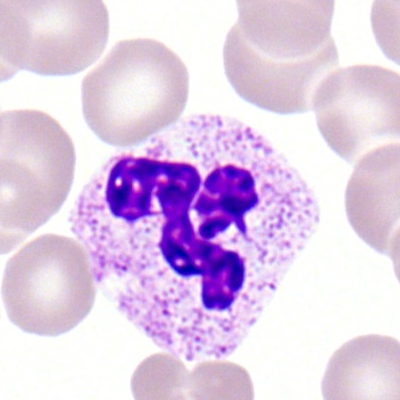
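Segmented neutrophil, the cell in the middle of this stained blood smear. Its chromatin, I note, is dark purple and coarsely clumped. The cytoplasm is plentiful and pale pinkish-lilac, with fine pink-purple granules scattered evenly through all of it. And the outline is smooth and roughly rounded, with a few gentle angles.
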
